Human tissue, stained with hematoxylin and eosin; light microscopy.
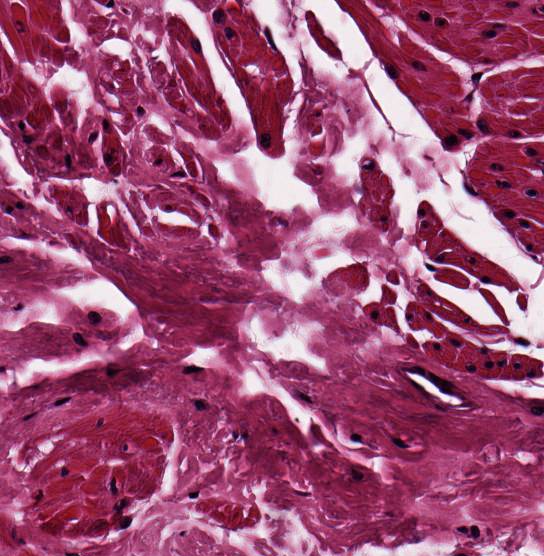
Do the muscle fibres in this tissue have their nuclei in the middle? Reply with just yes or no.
Yes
